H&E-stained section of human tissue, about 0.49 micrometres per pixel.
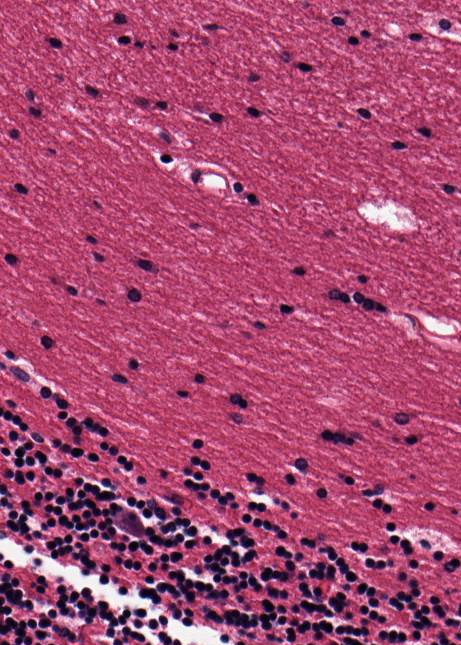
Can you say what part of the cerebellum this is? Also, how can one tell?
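The fibrillary tissue you see is white matter. Its fine fibres run in parallel streaks, slanting from upper left to lower right, with small, round, dark nuclei and little cytoplasm scattered sparsely among them.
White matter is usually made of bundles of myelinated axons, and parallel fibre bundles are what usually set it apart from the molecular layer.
Down at the bottom, a cellular layer packs small, round, dark nuclei tightly together with scant cytoplasm. Trace the border between the two: it runs obliquely, sitting lower toward the right.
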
